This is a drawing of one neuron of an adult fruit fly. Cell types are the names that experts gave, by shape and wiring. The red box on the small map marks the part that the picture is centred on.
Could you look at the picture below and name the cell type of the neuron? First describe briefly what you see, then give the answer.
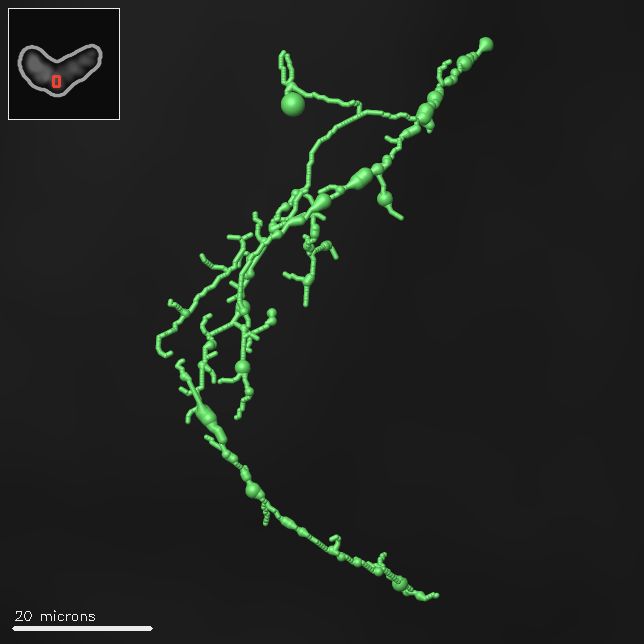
The cell body can be seen at the top of the picture. By the scale bar it is about 80 microns tall in this view. The picture shows dozens of branch ends. This is an optic-lobe intrinsic neuron. Its cell type is LPi14.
